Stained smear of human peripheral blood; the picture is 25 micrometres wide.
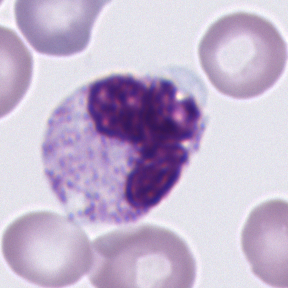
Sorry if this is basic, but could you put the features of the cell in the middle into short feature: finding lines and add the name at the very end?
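Nucleus position: right half of the cell
Cytoplasm: mostly on the left
Chromatin: dark purple, densely clumped
Granules: small, dark violet, scattered through the cytoplasm, pale background between them
Edge: faint pale bulge projecting from the upper right
Name: segmented neutrophil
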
